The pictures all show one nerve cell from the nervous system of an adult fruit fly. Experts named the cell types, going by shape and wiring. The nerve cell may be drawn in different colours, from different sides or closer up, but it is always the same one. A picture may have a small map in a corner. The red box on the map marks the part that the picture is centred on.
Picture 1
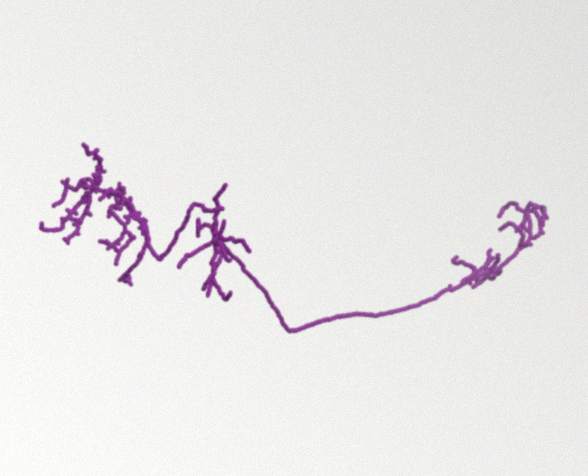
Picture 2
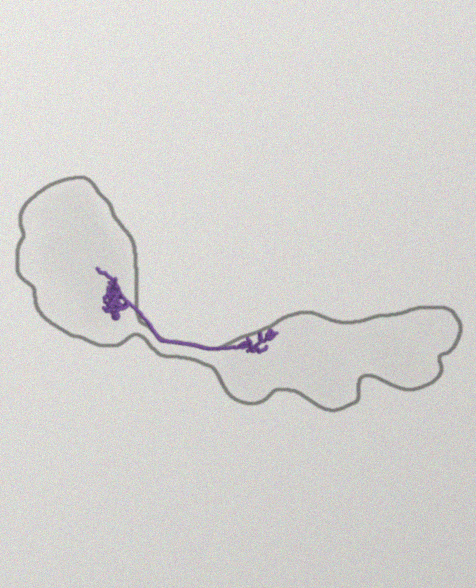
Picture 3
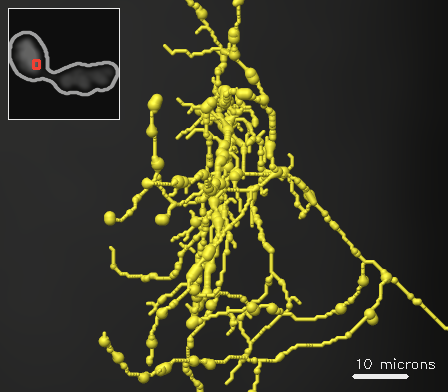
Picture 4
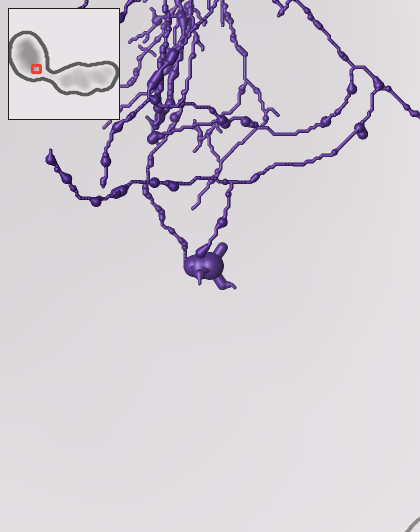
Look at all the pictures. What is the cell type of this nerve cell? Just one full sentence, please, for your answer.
This nerve cell carries the cell type designation DNg53.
